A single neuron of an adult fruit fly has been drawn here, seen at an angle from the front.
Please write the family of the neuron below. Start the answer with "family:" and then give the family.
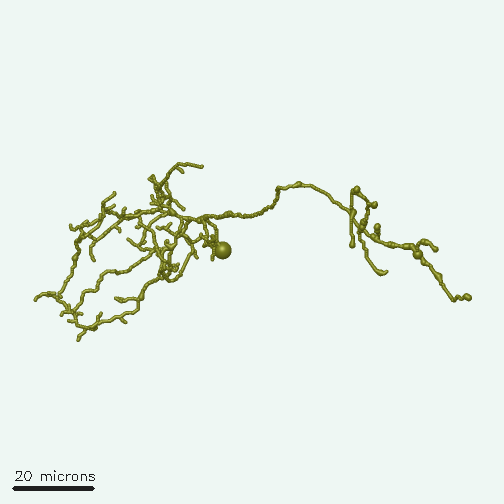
family: hemilineage DM6_posterior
